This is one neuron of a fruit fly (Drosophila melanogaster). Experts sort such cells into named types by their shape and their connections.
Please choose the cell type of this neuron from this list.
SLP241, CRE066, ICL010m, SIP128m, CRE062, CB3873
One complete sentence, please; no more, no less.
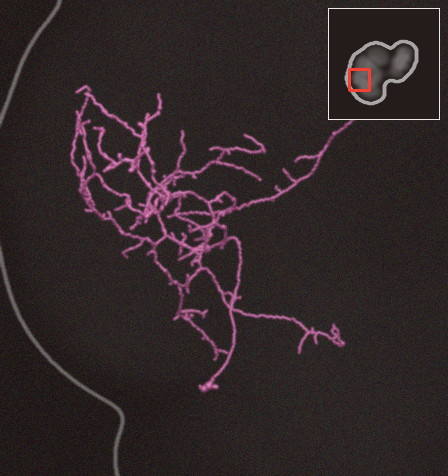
By type, the neuron is CRE062.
